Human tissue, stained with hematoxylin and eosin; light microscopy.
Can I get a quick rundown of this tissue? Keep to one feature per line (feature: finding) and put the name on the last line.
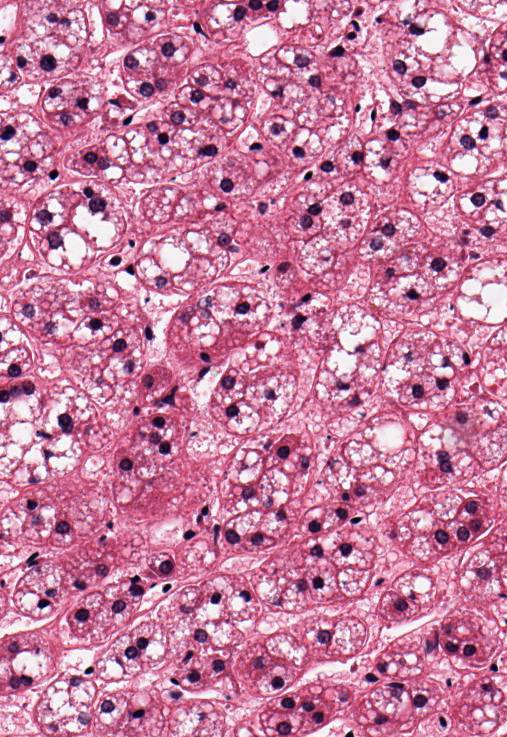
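Cytoplasm: mostly pale and bubbly, full of clear vacuoles of varying size
Nuclei: mostly central in their cells, not pushed to the edge
Septa between nests: thin capillary-like channels lined by flattened, elongated nuclei
Lumens: no glandular lumens or tubules within the nests
Name: adrenal gland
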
